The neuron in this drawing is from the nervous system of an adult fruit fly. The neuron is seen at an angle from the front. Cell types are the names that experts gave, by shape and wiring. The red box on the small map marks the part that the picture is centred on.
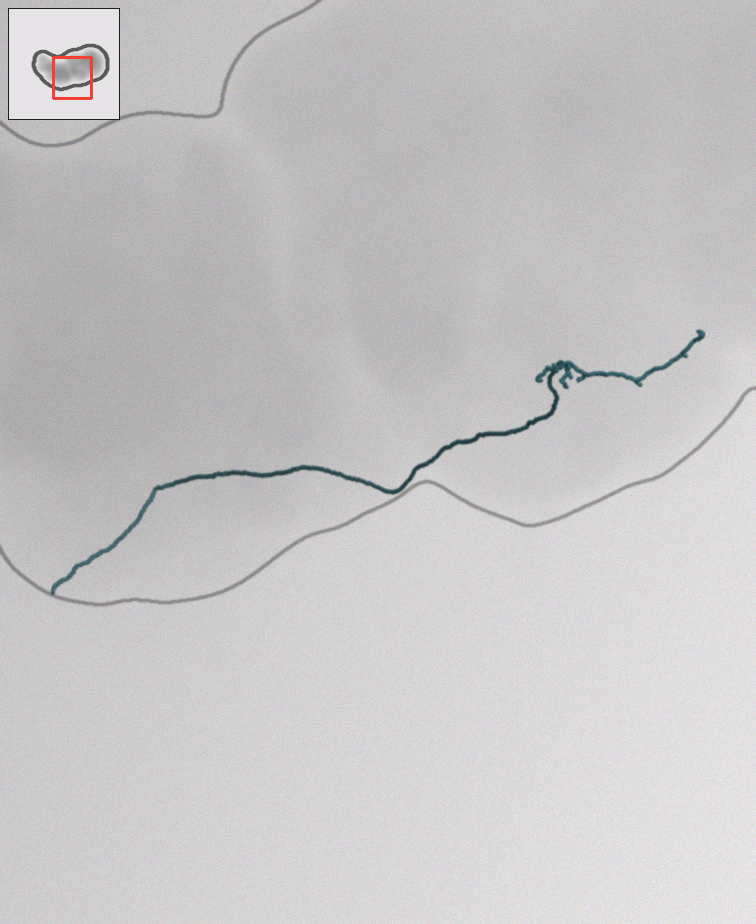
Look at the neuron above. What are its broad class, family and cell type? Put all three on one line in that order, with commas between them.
sensory neuron ascending to the brain, class gustatory, LgAG6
